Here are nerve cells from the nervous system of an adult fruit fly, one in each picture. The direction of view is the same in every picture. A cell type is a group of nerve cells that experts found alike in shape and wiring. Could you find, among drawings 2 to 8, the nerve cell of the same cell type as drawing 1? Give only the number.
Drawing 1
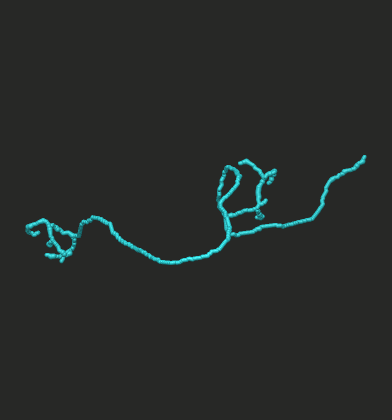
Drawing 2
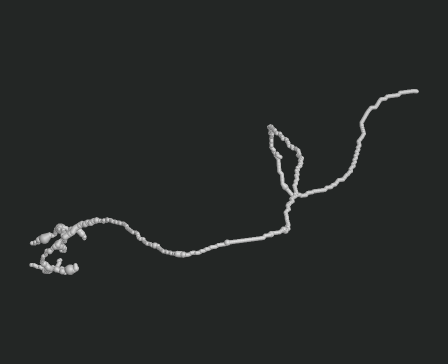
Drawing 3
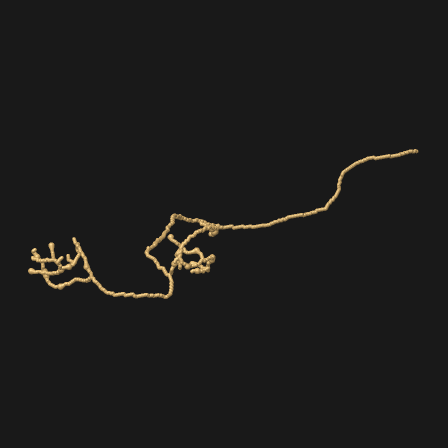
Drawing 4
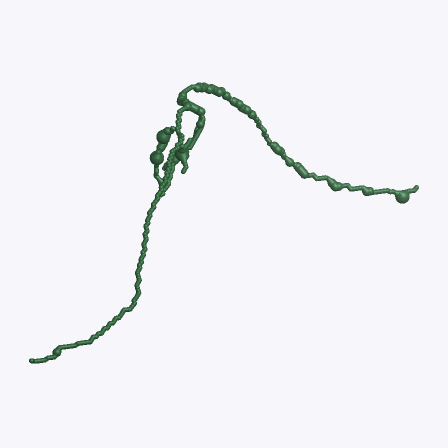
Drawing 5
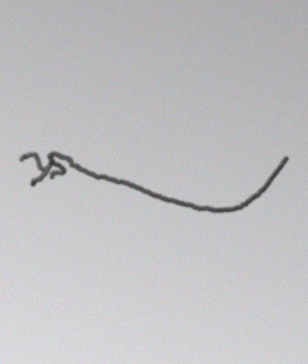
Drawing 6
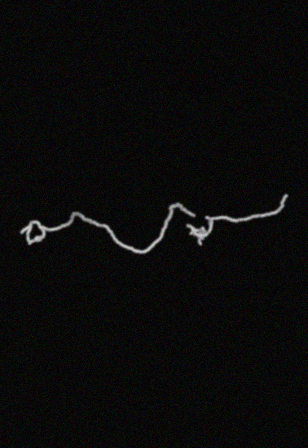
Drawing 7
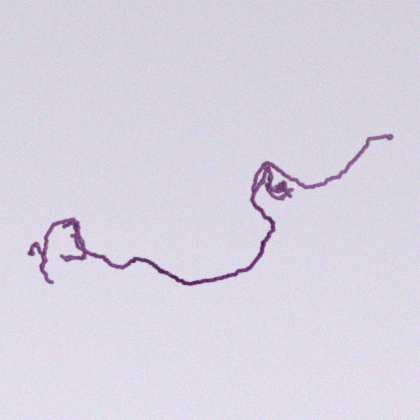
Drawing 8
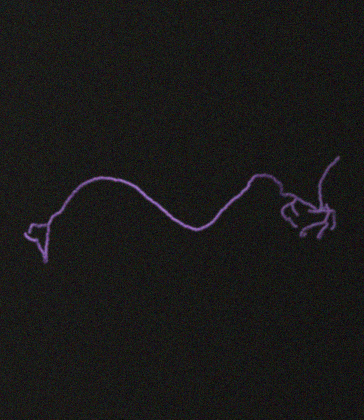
7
